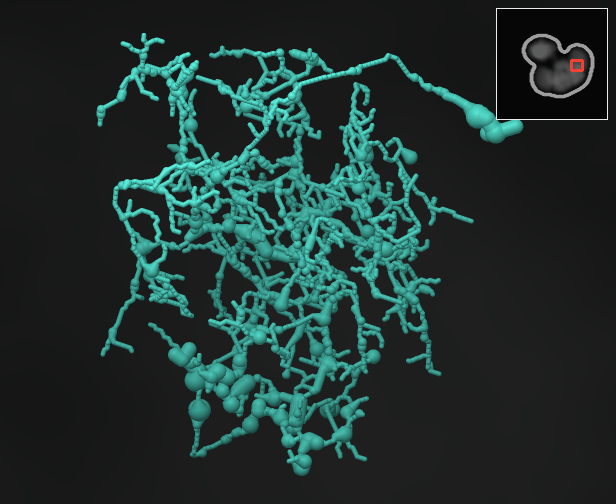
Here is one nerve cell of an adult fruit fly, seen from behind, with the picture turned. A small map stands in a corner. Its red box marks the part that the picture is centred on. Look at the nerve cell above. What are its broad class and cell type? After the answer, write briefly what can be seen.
Its broad class is central-brain intrinsic neuron. The cell type is CB1903. The picture shows more than a hundred branch ends. As drawn here it is about as wide as it is tall.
